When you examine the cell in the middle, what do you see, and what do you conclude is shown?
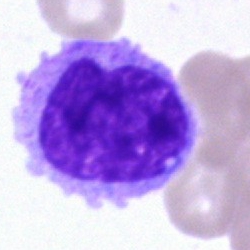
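The outline is roughly round but bumpy and uneven, with small rounded blebs standing out from the surface around the edge. A notch cuts into the top of the nucleus, and no distinct granules show in the cytoplasm. That's a monocyte.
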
